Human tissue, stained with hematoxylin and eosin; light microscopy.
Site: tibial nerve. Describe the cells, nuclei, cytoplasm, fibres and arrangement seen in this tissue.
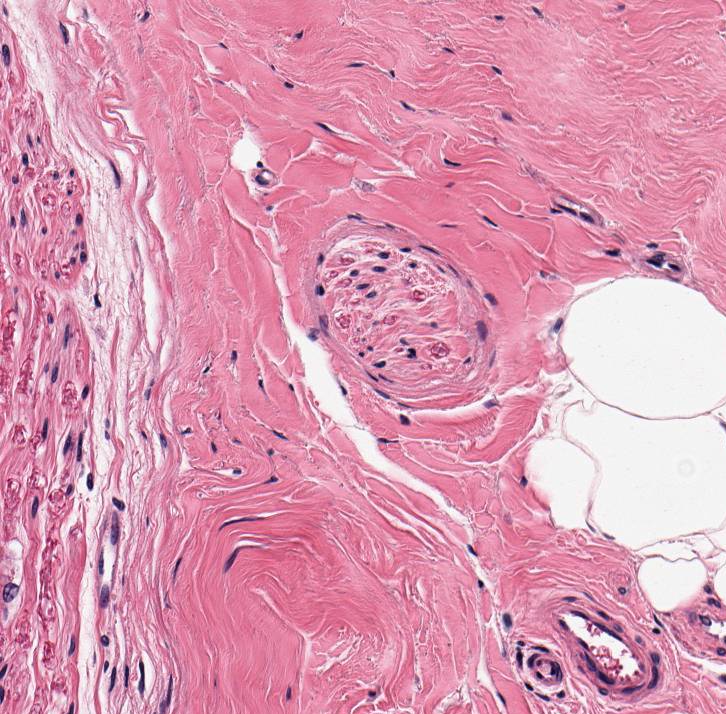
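Dense, wavy, deeply pink collagen bundles occupy most of the field. Thin, dark, spindle-shaped nuclei are scattered between the bundles. A few large, empty fat cells cluster at the right edge. Along the left edge, a vertical band of fibres carries elongated nuclei.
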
